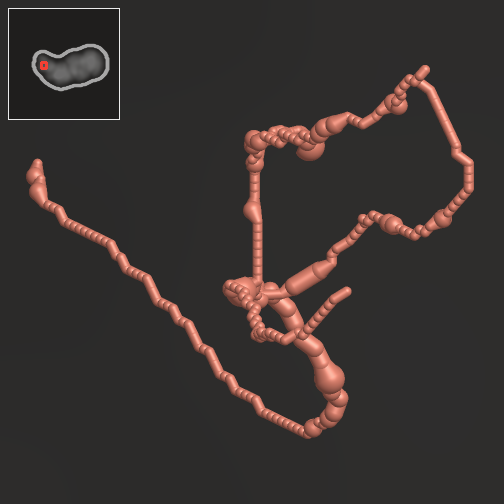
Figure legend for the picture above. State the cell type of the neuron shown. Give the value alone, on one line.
SNta27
